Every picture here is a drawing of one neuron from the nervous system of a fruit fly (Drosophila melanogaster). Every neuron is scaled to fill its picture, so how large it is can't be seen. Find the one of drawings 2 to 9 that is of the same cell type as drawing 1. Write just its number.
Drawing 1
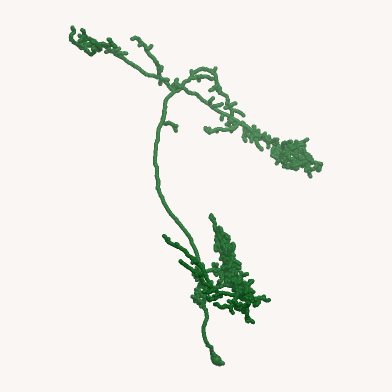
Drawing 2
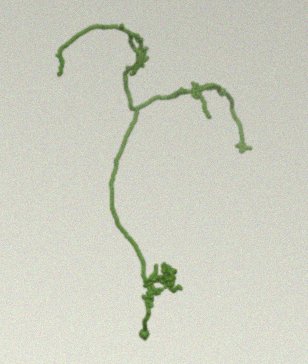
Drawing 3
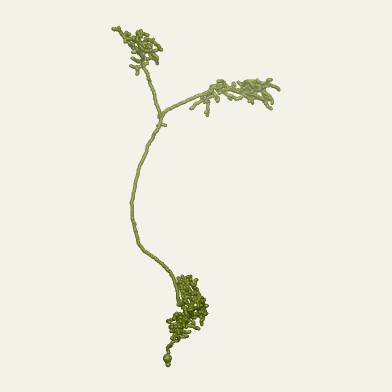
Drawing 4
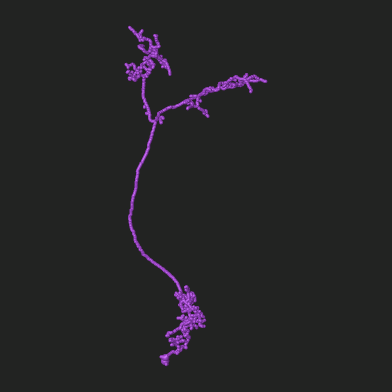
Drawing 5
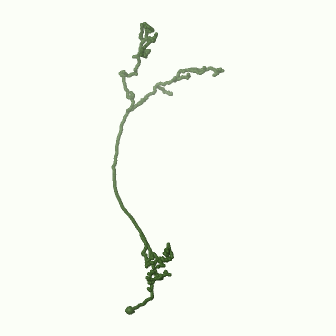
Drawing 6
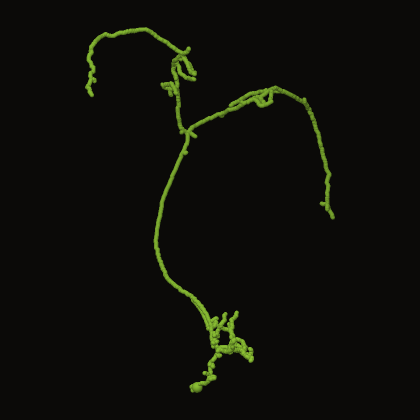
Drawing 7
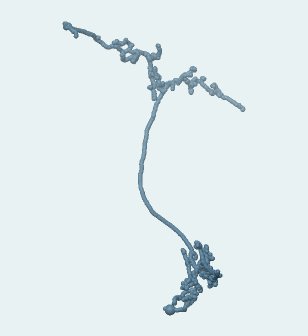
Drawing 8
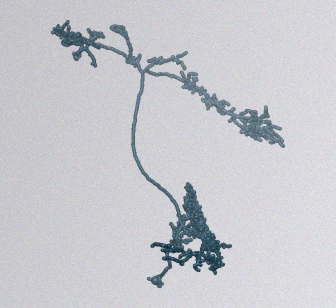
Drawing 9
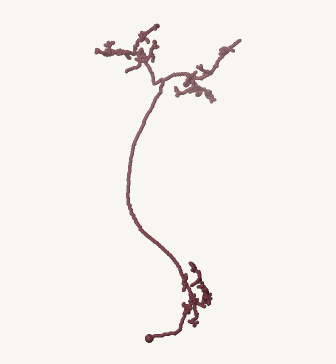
8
